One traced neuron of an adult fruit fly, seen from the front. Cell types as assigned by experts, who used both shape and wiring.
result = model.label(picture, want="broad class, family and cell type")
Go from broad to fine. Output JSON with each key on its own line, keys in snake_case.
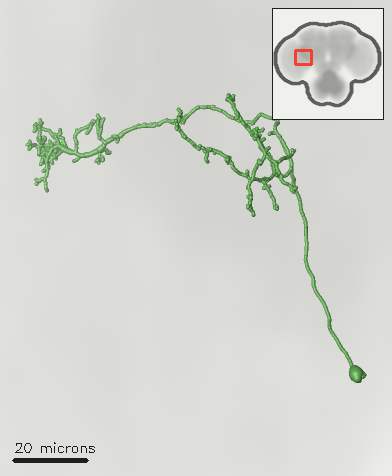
{
 "broad_class": "visual projection neuron",
 "family": "LC",
 "cell_type": "LC12"
}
